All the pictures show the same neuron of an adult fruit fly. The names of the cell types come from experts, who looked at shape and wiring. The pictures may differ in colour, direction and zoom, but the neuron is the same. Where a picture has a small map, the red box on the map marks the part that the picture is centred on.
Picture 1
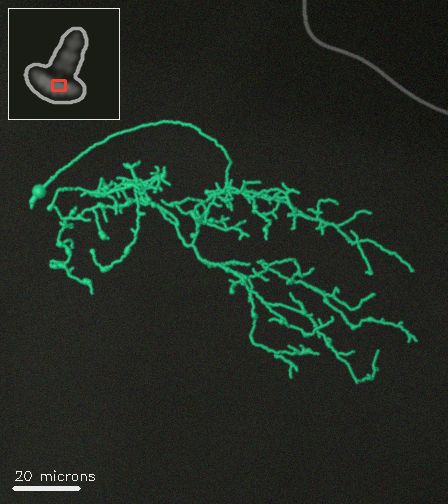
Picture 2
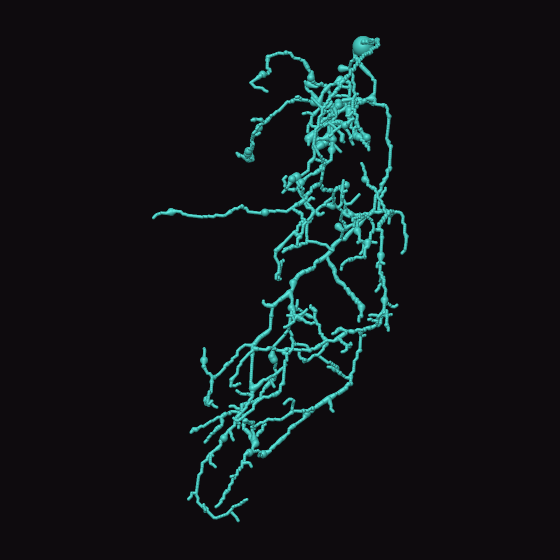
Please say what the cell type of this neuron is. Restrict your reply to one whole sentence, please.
Of the cell type CB3498 is this neuron.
